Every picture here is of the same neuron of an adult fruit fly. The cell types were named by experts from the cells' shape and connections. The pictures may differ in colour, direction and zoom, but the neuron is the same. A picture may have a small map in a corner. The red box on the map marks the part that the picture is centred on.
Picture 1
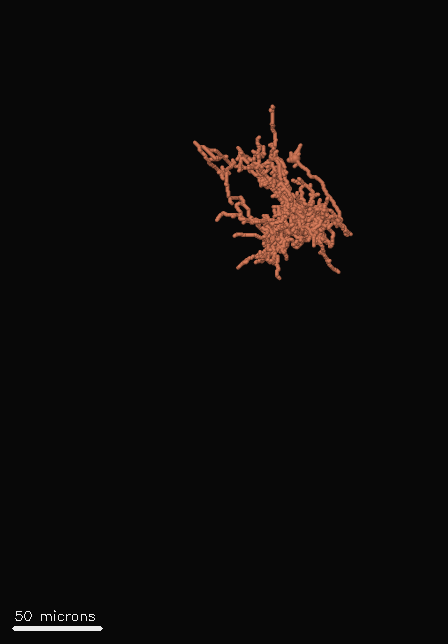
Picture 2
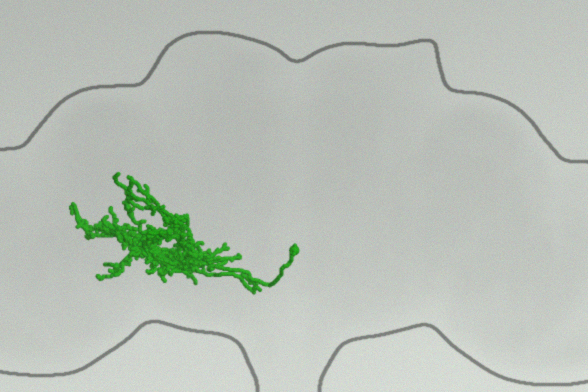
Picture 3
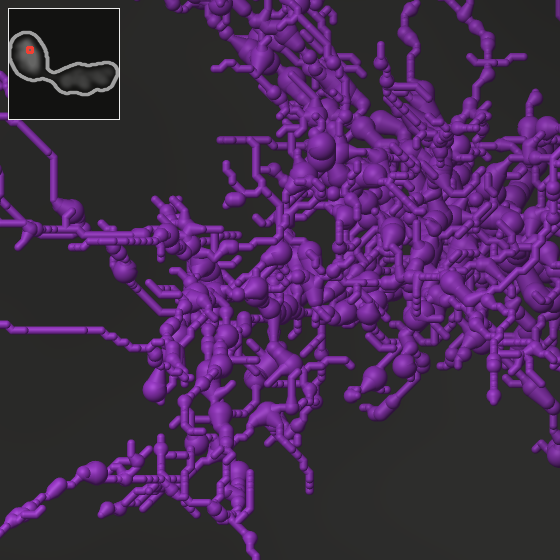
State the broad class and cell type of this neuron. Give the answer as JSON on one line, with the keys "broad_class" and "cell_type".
{"broad_class": "central-brain intrinsic neuron", "cell_type": "CL246"}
